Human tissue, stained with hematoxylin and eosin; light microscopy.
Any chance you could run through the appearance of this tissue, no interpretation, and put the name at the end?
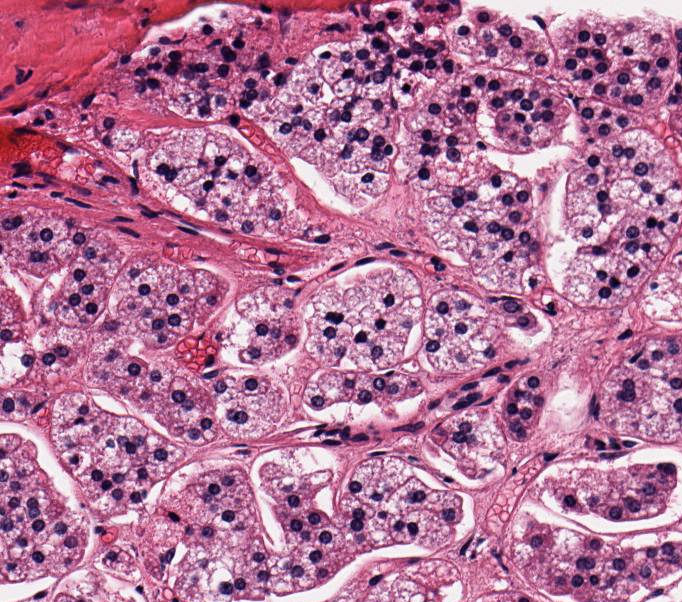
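Look across the whole field first: the cells sit in rounded nests and short cords, parted by thin strands of connective tissue. The nests are solid, filled with cells, with no central lumen. Each cell has plenty of pale, finely vacuolated, foamy cytoplasm around a single small, round, dark-staining nucleus. This is adrenal gland.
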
